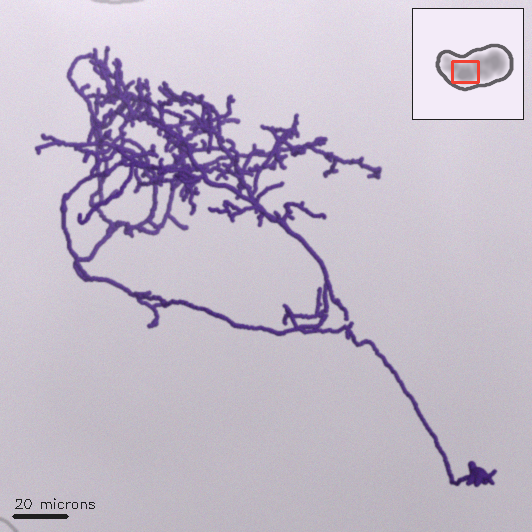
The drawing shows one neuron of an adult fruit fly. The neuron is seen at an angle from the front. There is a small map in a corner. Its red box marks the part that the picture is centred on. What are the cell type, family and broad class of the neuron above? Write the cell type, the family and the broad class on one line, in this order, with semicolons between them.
IN07B030; hemilineage 07B; nerve-cord intrinsic neuron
